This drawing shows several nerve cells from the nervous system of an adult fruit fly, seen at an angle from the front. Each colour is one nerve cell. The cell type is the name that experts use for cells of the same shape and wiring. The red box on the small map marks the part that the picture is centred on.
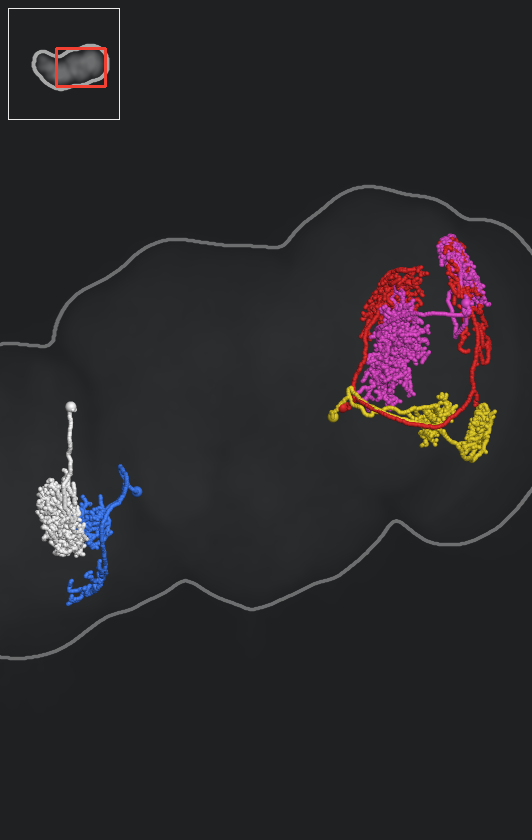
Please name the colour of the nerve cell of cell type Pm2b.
white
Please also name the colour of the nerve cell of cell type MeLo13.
yellow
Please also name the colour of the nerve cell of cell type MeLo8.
magenta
